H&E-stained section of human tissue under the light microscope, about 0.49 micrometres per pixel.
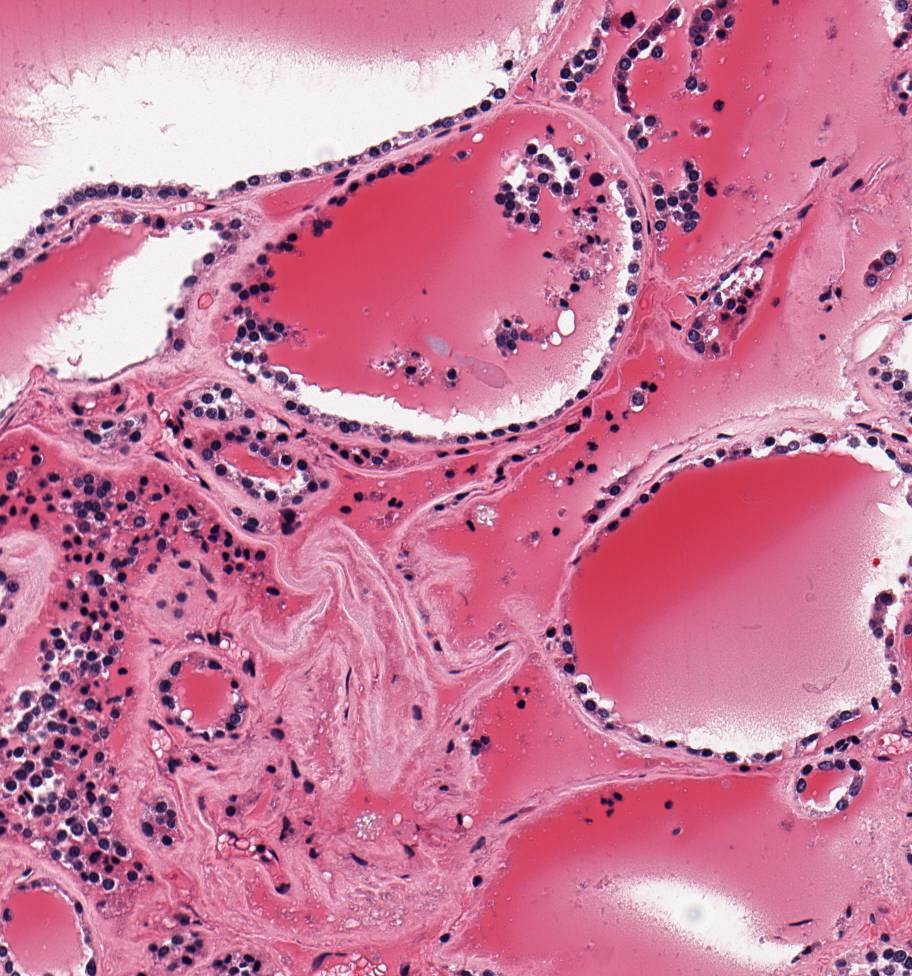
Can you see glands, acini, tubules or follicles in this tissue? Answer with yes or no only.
Yes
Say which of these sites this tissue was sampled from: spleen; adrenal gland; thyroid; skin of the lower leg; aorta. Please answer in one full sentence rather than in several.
This is tissue that was sampled from the thyroid.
